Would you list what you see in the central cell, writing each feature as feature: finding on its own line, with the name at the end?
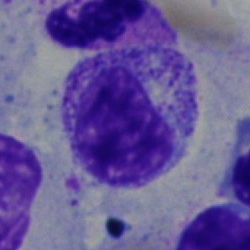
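Chromatin: purple, small pale patches scattered through it
Rim: cytoplasm widest at upper right, I note
Granules: many, purple, crowding the cytoplasm
Pale zone: fewer granules, upper right beside nucleus
So, the cell: myelocyte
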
